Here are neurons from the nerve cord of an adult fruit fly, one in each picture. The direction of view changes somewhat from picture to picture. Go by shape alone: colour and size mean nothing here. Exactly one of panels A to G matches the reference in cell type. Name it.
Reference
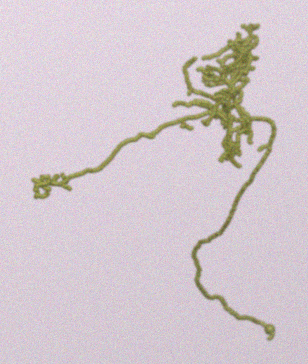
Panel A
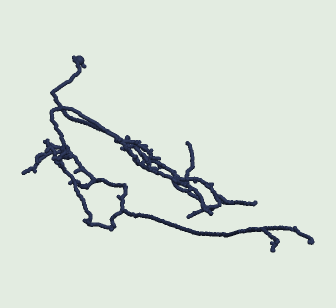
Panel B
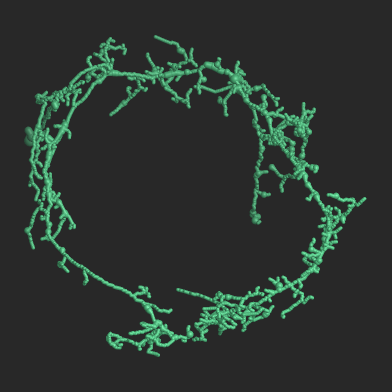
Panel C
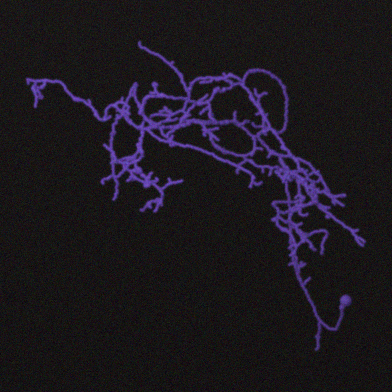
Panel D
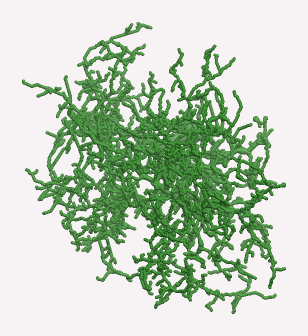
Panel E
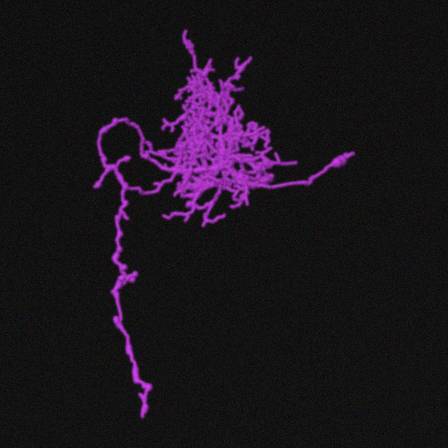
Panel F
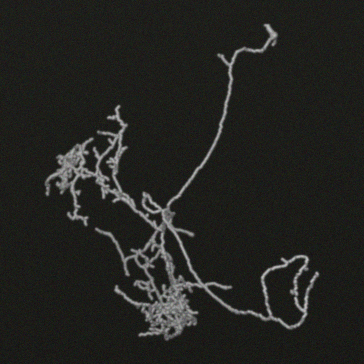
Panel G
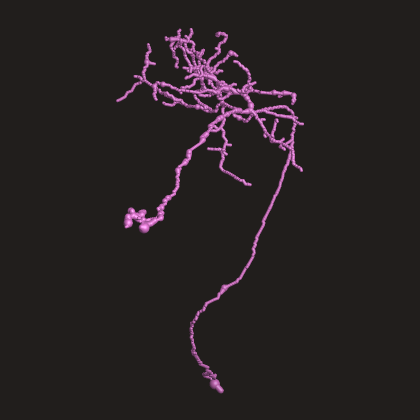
G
